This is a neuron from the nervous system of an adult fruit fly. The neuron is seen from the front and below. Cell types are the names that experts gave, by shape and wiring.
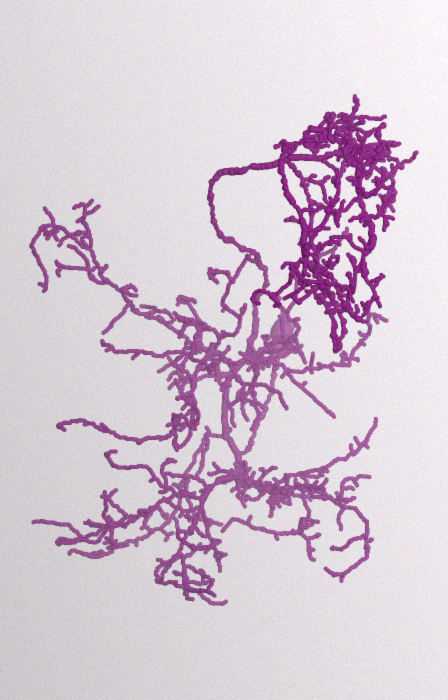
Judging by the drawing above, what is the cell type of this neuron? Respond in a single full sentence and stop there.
The neuron here falls under cell type CRE075.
